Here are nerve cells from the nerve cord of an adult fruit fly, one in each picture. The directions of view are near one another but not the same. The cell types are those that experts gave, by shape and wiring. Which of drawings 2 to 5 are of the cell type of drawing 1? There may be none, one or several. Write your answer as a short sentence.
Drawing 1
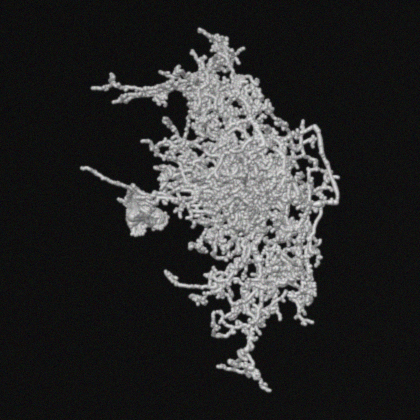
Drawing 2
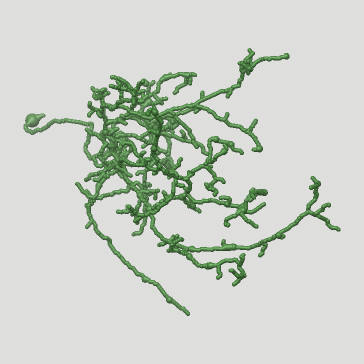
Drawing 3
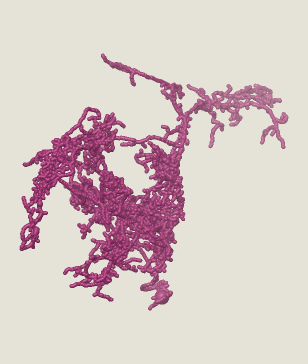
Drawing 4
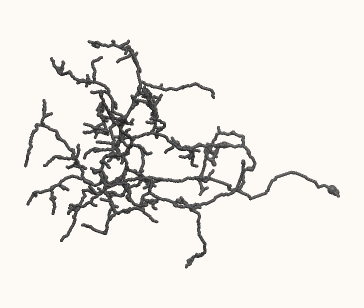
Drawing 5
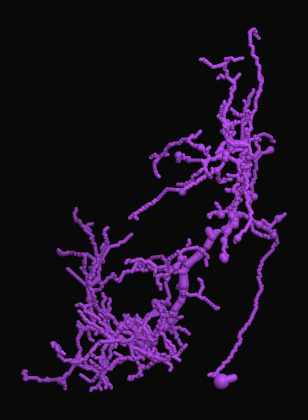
Drawing 3 is of the same cell type.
